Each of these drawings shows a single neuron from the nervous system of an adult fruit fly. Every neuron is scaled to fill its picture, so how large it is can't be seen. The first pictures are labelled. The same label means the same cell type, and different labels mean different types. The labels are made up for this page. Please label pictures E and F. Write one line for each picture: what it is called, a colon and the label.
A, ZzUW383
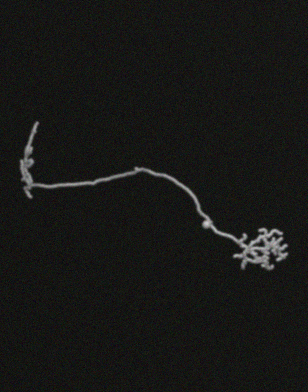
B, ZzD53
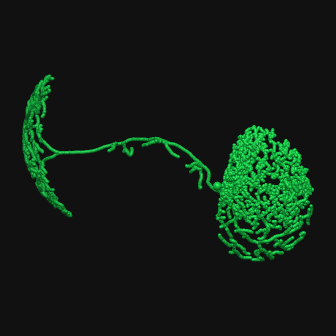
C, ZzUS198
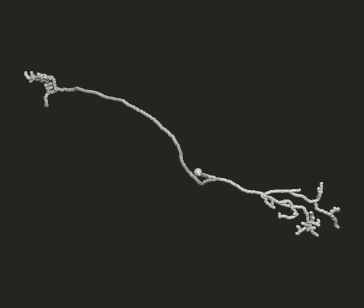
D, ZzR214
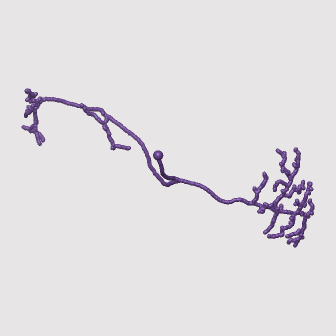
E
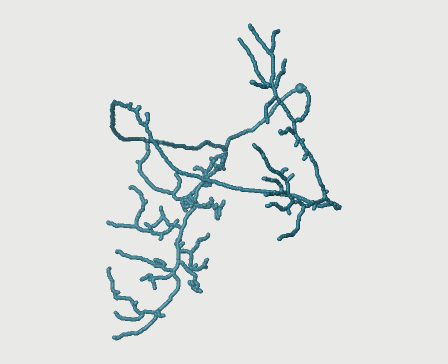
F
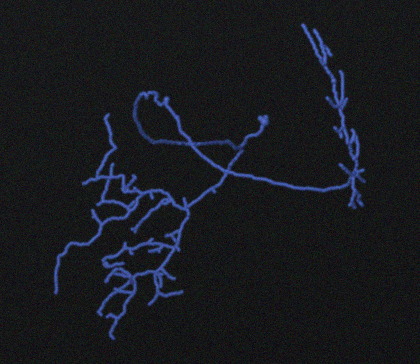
E: ZzUW383
F: ZzUW383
